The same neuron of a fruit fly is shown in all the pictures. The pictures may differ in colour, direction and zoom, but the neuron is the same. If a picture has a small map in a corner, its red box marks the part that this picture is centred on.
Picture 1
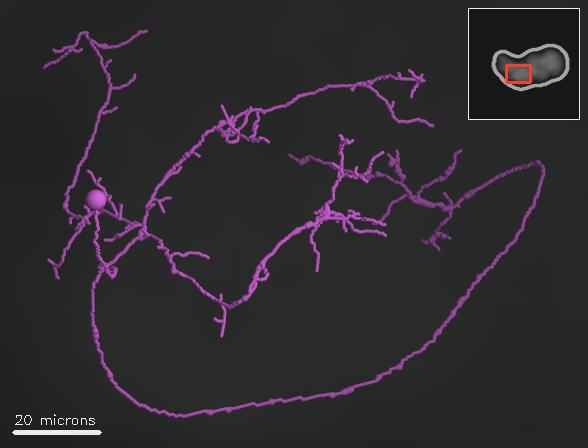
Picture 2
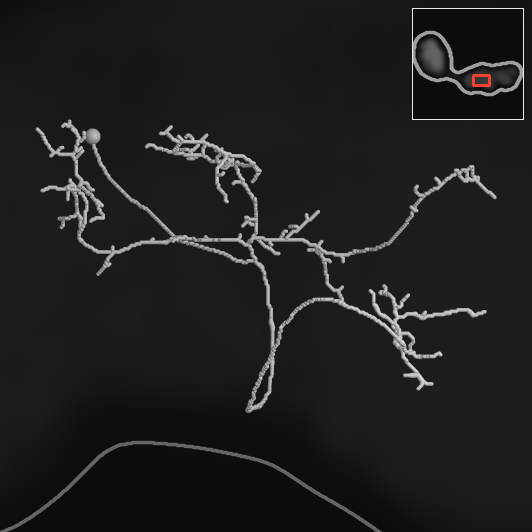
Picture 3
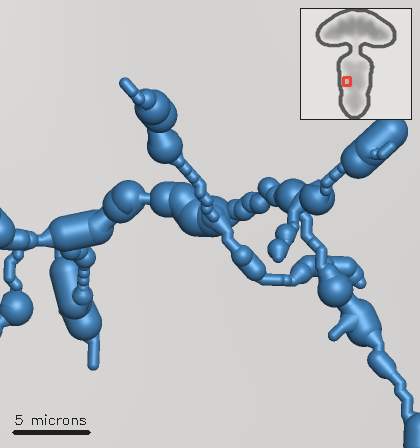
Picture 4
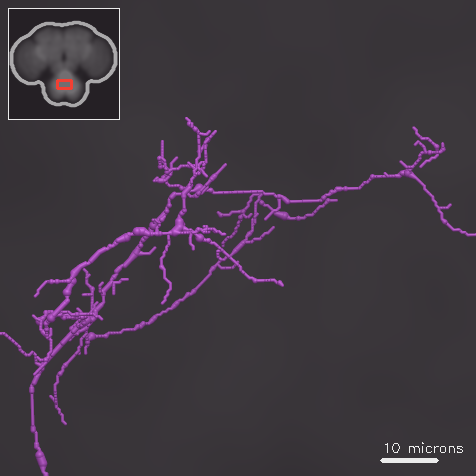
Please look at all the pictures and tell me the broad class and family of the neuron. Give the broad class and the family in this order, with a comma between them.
nerve-cord intrinsic neuron, hemilineage 01A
